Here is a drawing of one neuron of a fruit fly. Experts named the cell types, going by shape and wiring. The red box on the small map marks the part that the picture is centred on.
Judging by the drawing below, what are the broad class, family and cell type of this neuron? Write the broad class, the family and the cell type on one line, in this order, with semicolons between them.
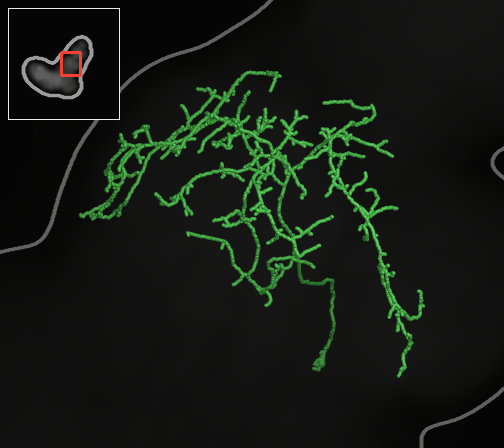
nerve-cord intrinsic neuron; hemilineage 00A; IN00A022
